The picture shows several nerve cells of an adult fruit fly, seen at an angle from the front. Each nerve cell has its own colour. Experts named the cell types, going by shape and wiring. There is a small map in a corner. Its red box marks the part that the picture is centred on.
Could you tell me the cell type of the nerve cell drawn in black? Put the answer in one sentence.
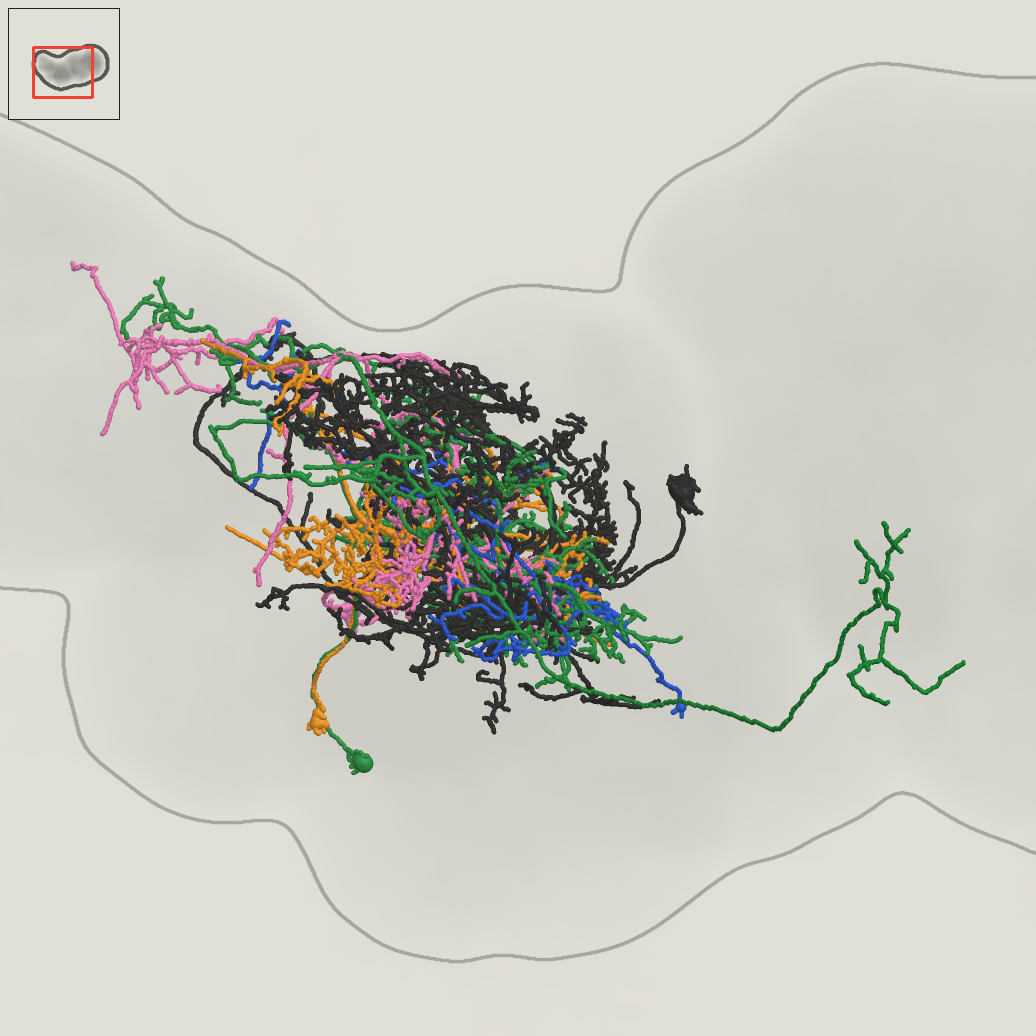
The cell type is IN11A001.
